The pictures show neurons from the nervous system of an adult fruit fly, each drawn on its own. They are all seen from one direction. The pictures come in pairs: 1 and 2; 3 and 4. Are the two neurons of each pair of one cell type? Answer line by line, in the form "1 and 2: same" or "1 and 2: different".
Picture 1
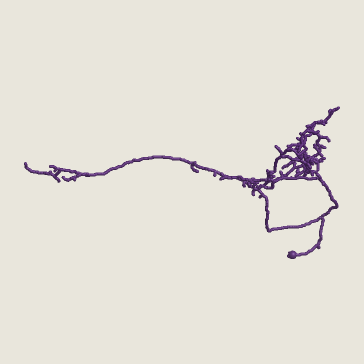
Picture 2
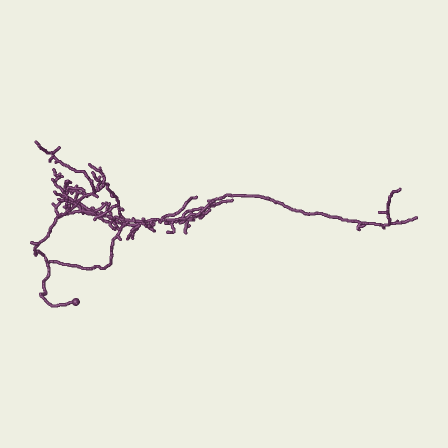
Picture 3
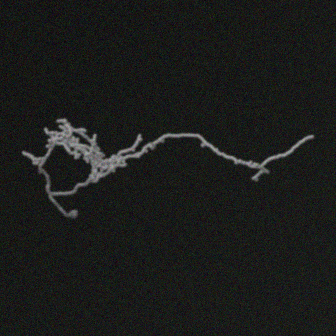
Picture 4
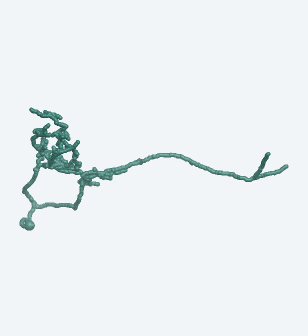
1 and 2: same
3 and 4: different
